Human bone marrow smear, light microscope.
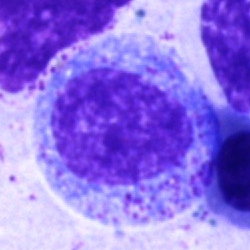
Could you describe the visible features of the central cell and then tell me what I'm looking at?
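First, the cell outline is round and smooth. Next, the chromatin is purple and finely patchy, with small lighter areas scattered through it. Then, a moderate rim of pale blue cytoplasm surrounds the nucleus on all sides. Last, small purple-red granules are scattered through that cytoplasm. This is a promyelocyte.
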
